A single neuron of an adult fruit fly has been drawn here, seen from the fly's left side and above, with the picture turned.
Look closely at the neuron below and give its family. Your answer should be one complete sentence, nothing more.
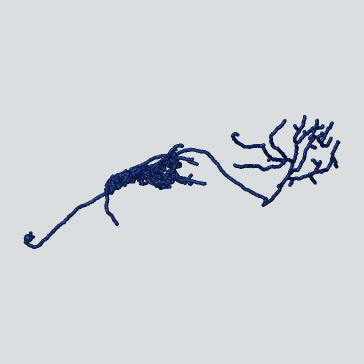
The neuron is recorded as family hemilineage DM1_posterior.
